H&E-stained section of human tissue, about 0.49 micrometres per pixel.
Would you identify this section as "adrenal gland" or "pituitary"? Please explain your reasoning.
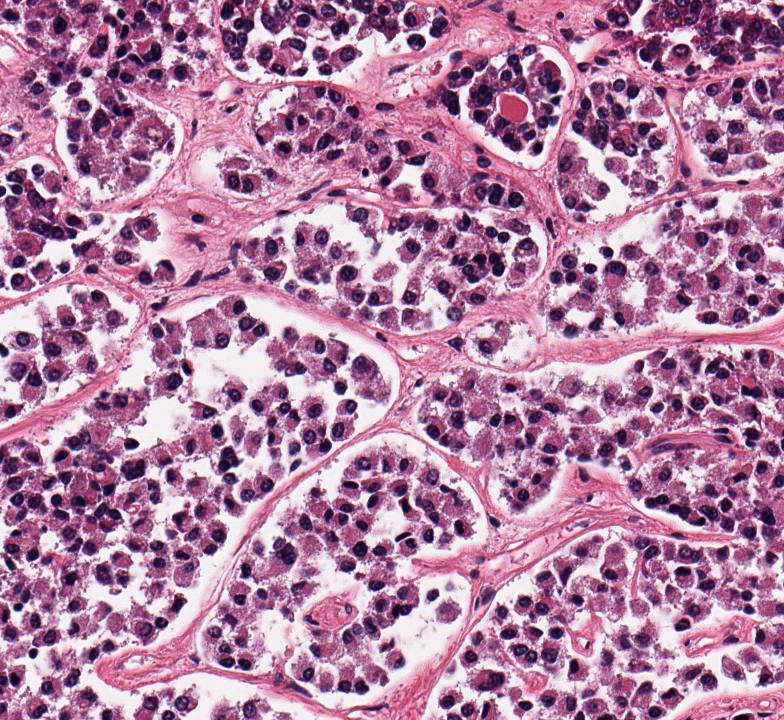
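This section is pituitary. Across the whole field the cells keep one arrangement, rounded nests divided by thin fibrous septa.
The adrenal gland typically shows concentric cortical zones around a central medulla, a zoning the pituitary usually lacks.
Within the nests the cells are loosely cohesive, many separated by clear spaces, and have a moderate amount of granular pink-purple cytoplasm. They form no glands or central lumens.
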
